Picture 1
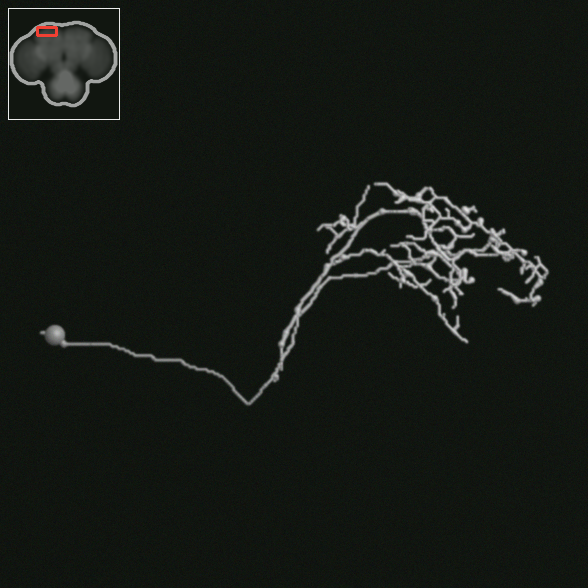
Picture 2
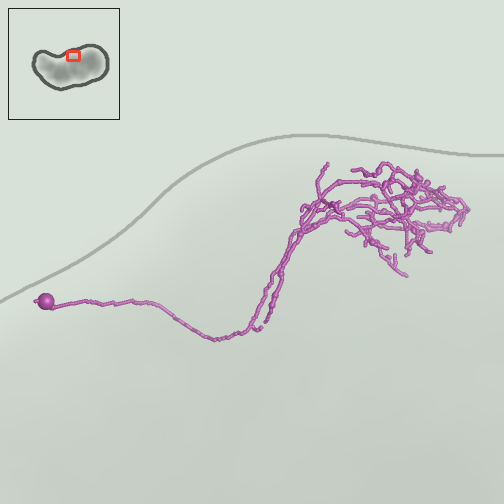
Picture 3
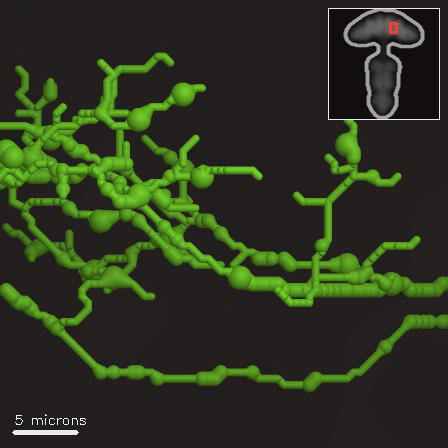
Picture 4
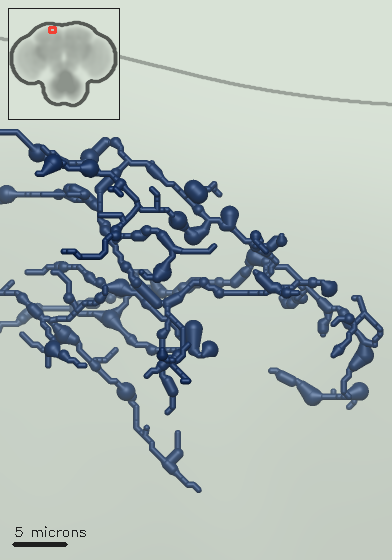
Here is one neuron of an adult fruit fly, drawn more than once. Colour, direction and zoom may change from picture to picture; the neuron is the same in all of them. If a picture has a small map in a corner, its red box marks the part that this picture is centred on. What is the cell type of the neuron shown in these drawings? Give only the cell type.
SLP268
